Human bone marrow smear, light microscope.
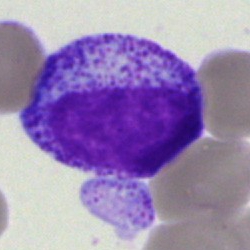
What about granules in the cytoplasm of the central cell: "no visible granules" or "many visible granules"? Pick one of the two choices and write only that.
Many visible granules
